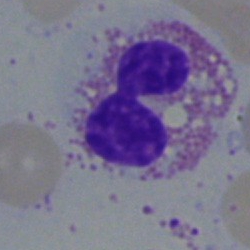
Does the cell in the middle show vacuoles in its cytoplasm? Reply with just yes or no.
Yes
